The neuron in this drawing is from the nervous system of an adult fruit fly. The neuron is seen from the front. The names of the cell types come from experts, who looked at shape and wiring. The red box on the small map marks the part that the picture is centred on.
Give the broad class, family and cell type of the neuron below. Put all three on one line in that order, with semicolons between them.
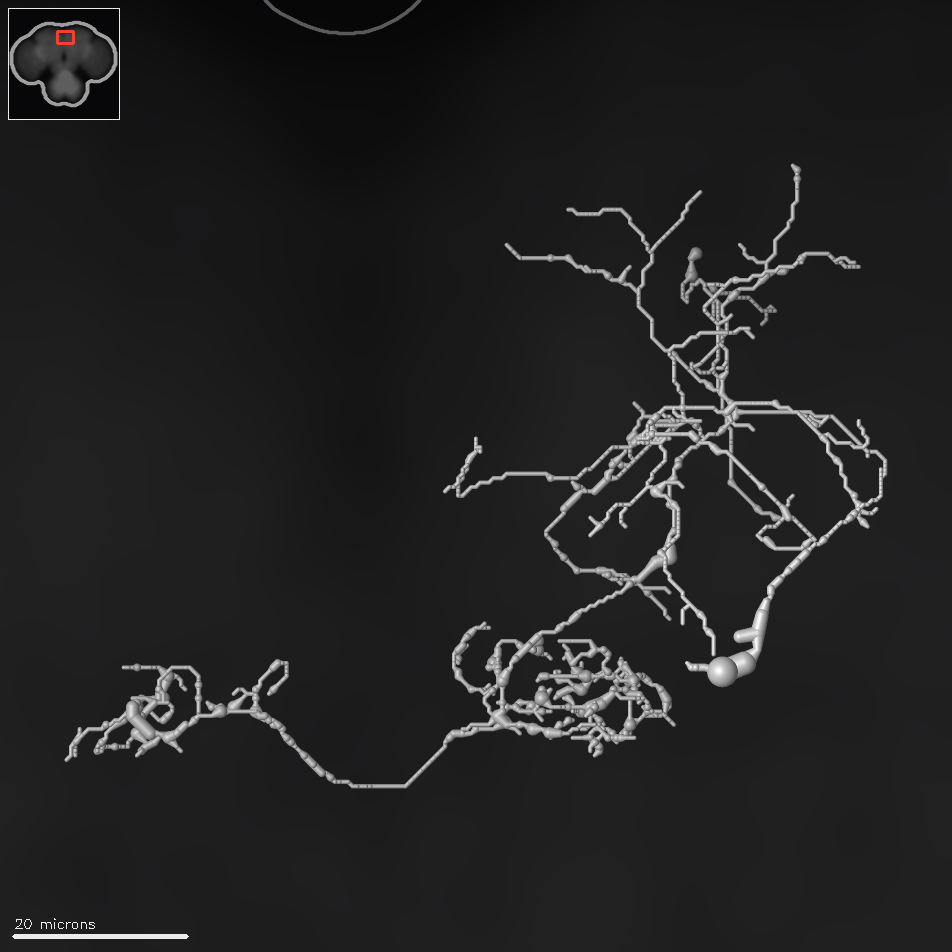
central-brain intrinsic neuron; class DAN; PAM05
